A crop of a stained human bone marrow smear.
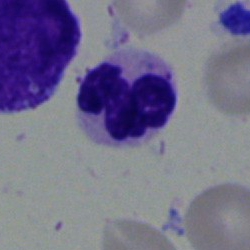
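Segmented neutrophil in the middle of the field. First, the outline is round and smooth. Next, the nucleus is divided into several connected lobes, with dark purple, coarsely clumped chromatin. Last, the cytoplasm is pale pinkish-lilac.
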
